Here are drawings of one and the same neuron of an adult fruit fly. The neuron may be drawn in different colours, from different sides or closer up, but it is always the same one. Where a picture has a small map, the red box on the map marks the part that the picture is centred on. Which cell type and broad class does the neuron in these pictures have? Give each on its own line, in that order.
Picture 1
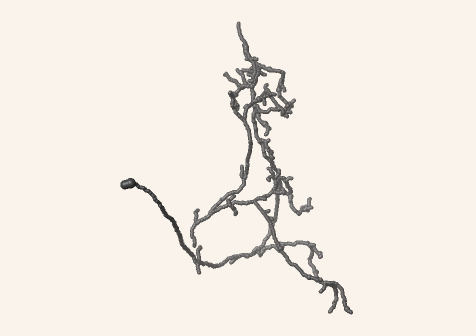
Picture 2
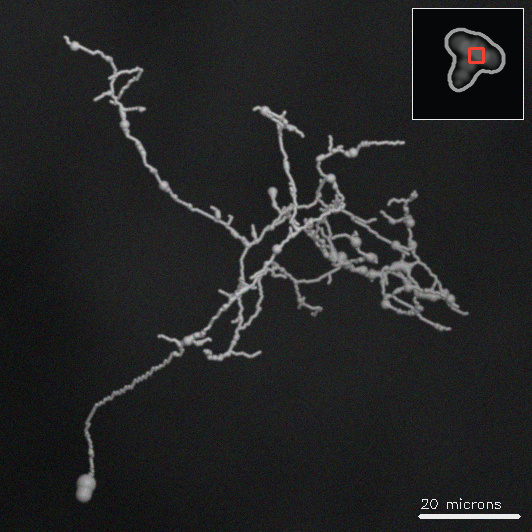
CB2947
central-brain intrinsic neuron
